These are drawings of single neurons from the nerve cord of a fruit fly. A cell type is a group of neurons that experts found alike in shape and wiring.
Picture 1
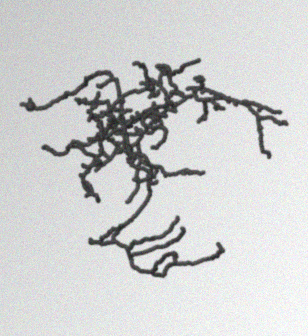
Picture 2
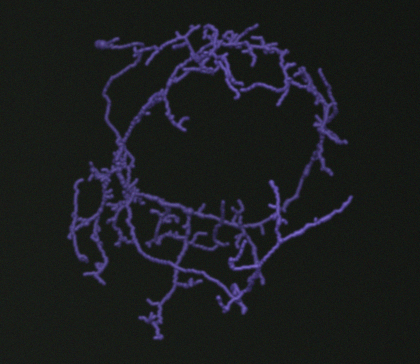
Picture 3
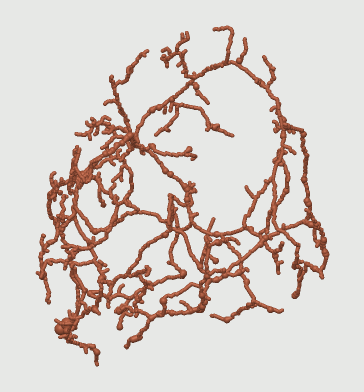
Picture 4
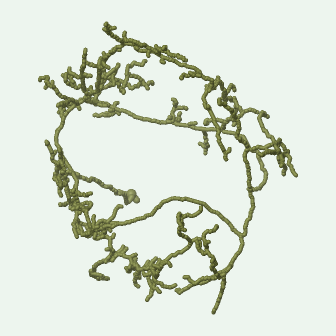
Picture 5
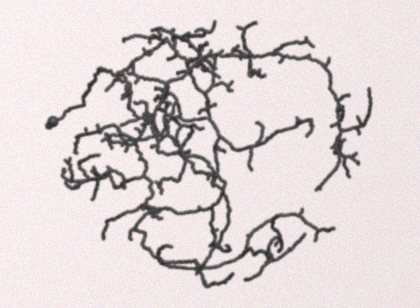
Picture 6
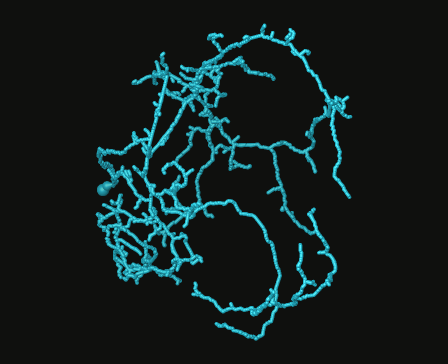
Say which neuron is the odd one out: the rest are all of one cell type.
2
